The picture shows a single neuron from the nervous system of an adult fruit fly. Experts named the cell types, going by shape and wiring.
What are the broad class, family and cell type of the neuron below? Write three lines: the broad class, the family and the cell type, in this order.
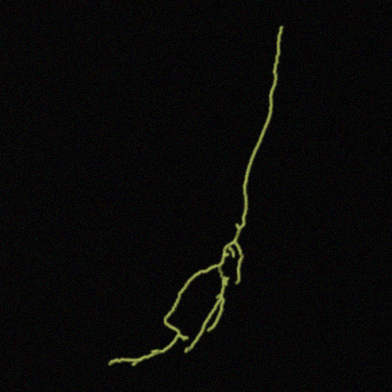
sensory neuron entering the nerve cord
class mechanosensory tactile
SNta02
